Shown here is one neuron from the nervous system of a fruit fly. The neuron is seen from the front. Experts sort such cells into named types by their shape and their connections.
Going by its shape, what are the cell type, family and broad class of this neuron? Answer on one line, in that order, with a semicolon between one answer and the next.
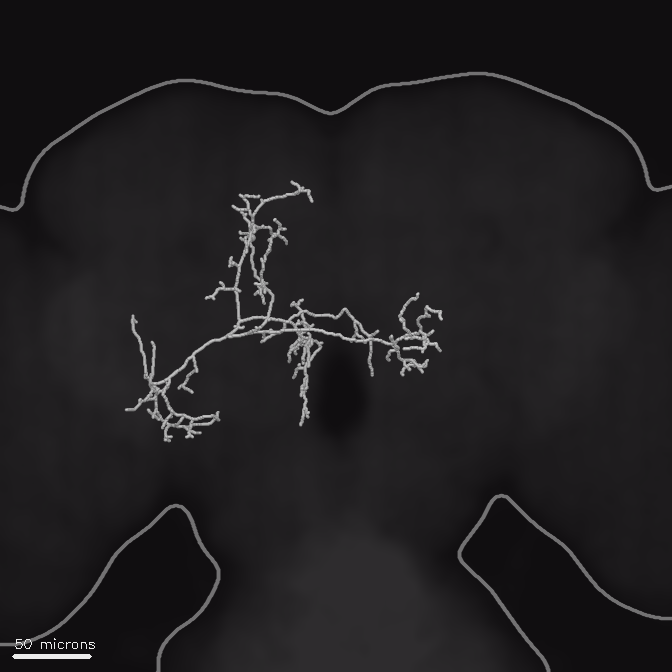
CB3376; hemilineage VLPp2; central-brain intrinsic neuron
